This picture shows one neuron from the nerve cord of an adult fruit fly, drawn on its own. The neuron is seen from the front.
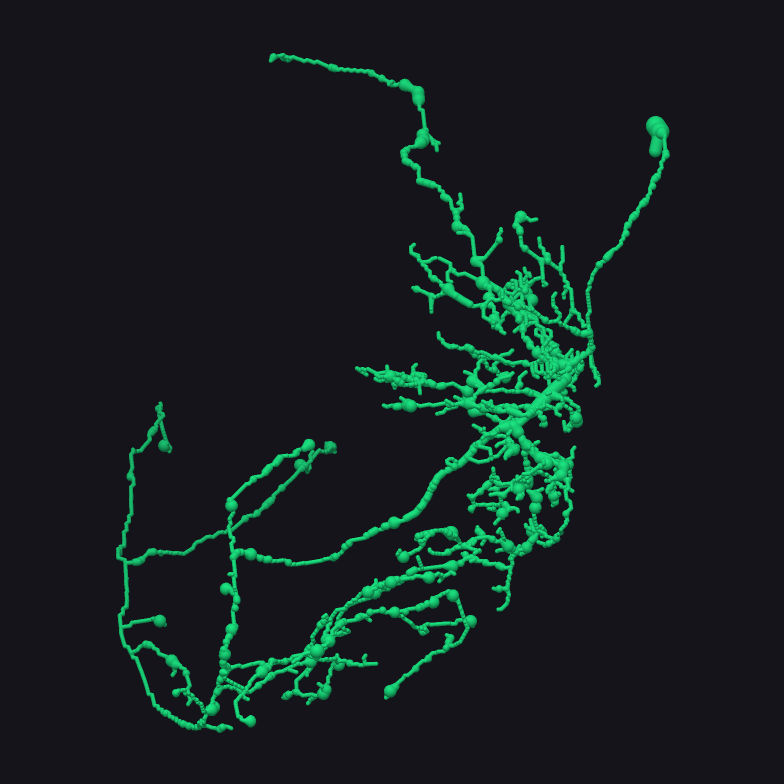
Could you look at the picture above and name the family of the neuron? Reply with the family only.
hemilineage 17A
